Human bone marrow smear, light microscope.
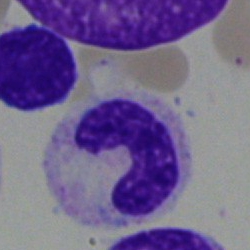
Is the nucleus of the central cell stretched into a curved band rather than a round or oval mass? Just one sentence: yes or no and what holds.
Yes, the nucleus has been drawn out into a curved band lacking separate lobes.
